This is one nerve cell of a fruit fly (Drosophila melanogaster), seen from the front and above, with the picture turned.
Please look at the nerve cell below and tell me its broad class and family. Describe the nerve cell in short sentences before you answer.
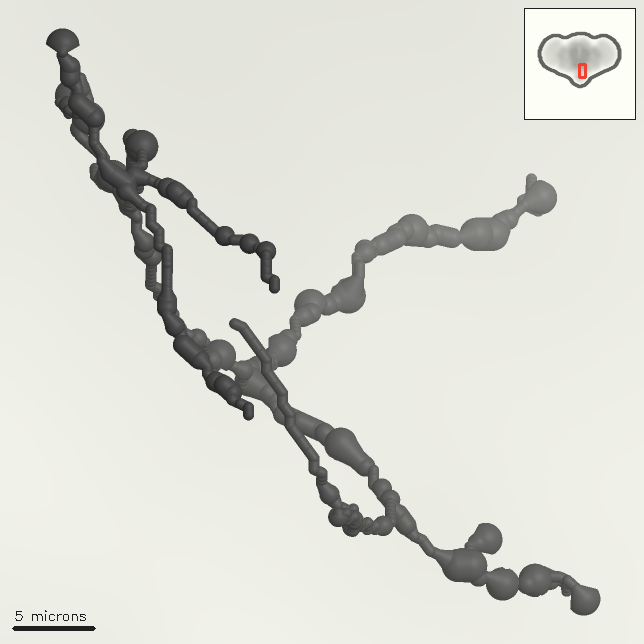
The drawing shows no cell body. From top to bottom in the picture it spans about 35 microns. It is a sensory neuron entering the nerve cord. Its family is called class mechanosensory tactile.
